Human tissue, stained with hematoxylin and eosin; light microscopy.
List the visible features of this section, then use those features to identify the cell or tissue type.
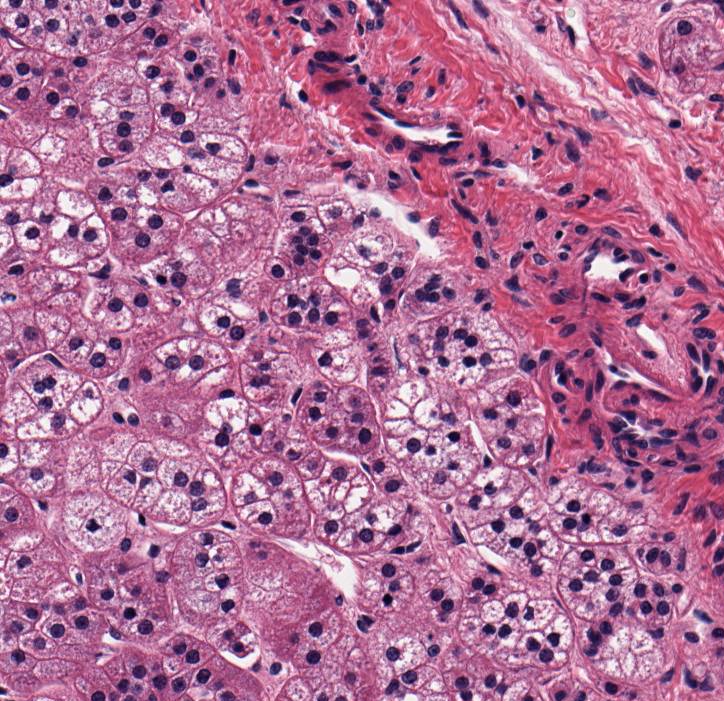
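Most of the cells here, lying in nests, have pale, finely vacuolated, foamy cytoplasm. Among these clear cells I notice some with more solid pink, less vacuolated cytoplasm. I find no glandular lumens in the nests. Dense pink fibrous tissue with spindle-shaped nuclei and small vessels takes up the upper right. This is adrenal gland.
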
